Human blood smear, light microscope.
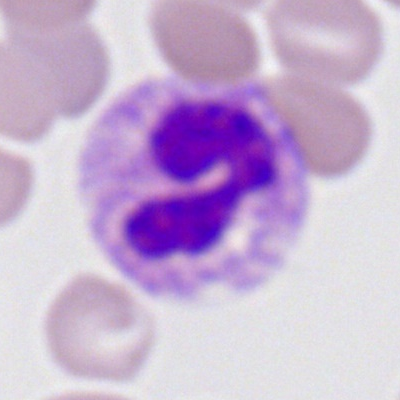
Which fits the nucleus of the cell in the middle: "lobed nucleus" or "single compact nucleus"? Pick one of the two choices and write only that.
Lobed nucleus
